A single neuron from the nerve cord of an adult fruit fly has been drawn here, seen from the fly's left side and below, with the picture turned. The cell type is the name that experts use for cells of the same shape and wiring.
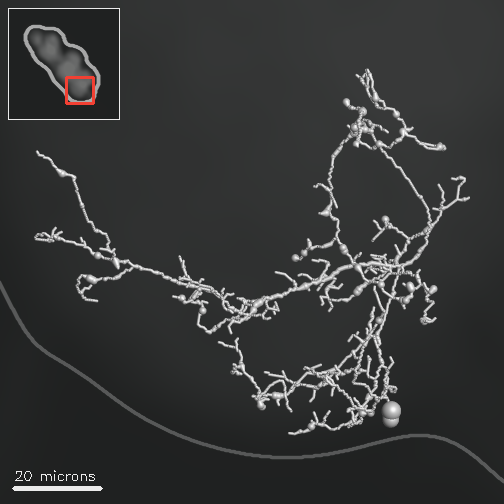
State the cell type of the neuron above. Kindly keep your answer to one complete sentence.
Under cell type classification, the neuron is IN09A069.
